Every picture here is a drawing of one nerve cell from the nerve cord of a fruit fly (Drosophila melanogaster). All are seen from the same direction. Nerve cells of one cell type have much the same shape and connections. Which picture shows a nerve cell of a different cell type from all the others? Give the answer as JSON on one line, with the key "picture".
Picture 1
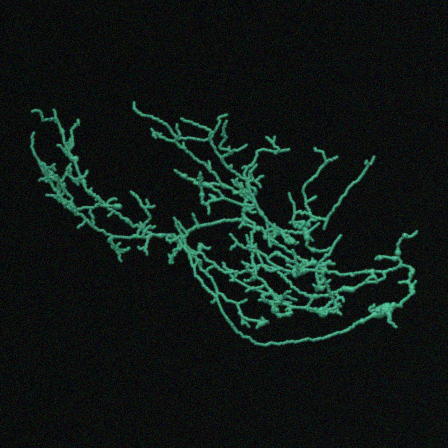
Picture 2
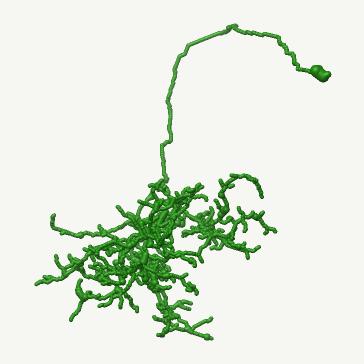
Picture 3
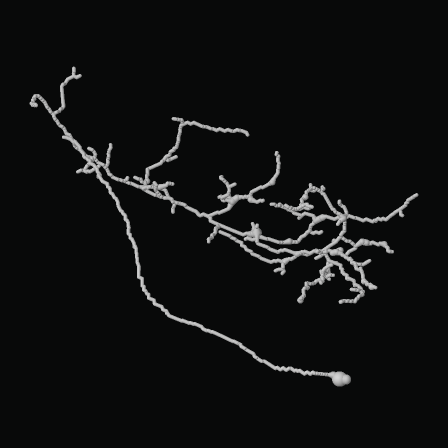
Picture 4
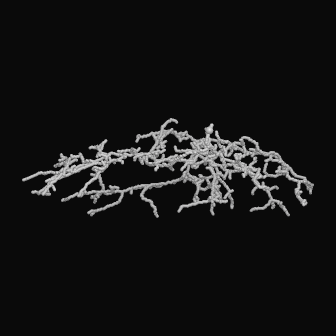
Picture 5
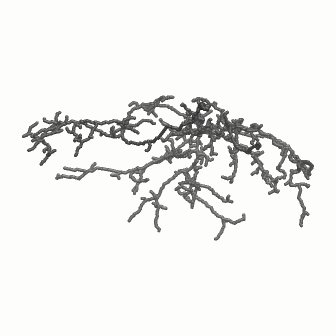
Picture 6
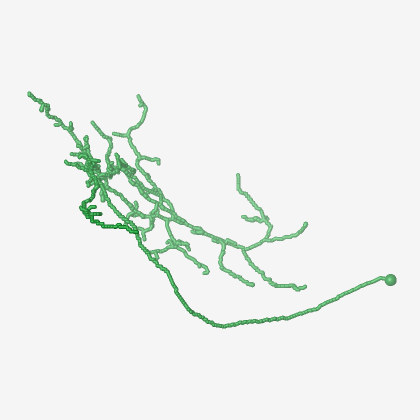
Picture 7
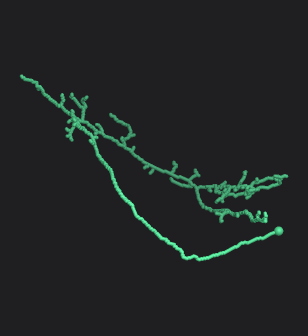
{"picture": 2}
